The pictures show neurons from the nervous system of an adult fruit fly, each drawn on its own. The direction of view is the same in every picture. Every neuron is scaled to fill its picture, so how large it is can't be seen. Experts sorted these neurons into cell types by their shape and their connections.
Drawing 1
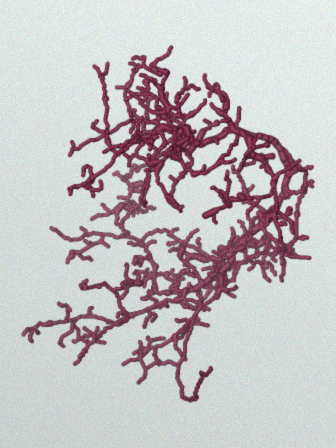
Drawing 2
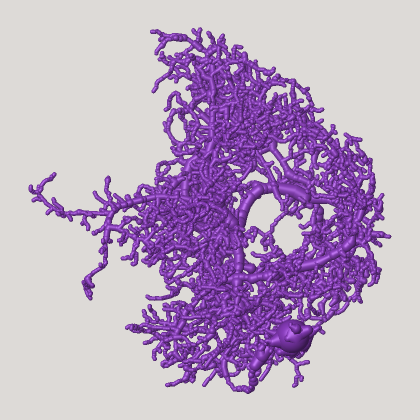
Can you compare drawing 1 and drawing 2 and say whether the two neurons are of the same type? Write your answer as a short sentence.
They are of different cell types.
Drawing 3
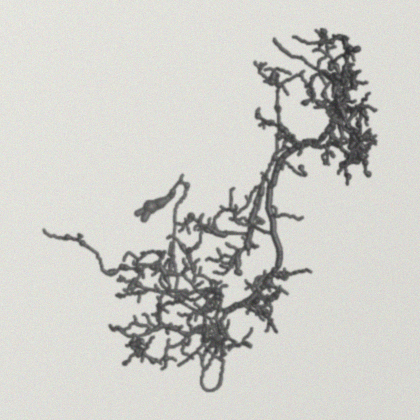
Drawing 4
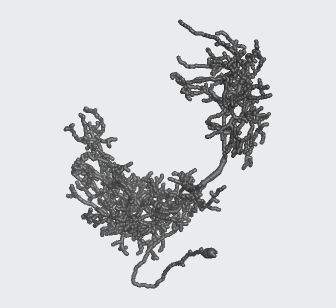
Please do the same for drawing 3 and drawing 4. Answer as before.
They are of different cell types.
